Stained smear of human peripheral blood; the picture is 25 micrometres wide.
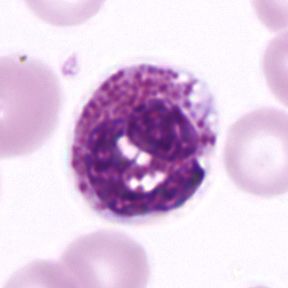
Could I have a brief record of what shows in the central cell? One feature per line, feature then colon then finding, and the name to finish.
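Nucleus: curved and lobed, wrapping around the cell's middle
Central spaces: small, white and clear, inside the nuclear curve
Cytoplasm: palest, with fewest granules, at the upper right edge
Nucleoli: none visible
Name: eosinophil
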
